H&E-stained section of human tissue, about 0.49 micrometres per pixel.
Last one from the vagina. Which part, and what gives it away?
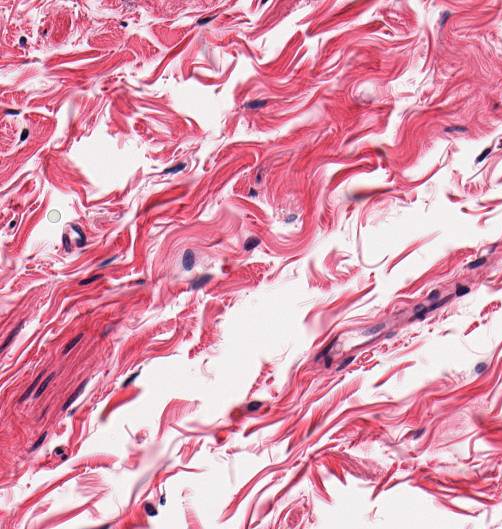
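Answer: dense connective tissue. First, the fibres: eosin-pink collagen bundles fill the whole field, separated by clear gaps. Second, the cells: they are sparse, with far more collagen than nuclei, and the scattered nuclei are dark purple, slender and spindle-shaped, lying along the bundles.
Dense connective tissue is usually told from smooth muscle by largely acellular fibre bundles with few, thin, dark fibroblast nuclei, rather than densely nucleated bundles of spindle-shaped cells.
Third, the sparse nuclei here fit the former. Last, no epithelium is present anywhere in the field.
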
